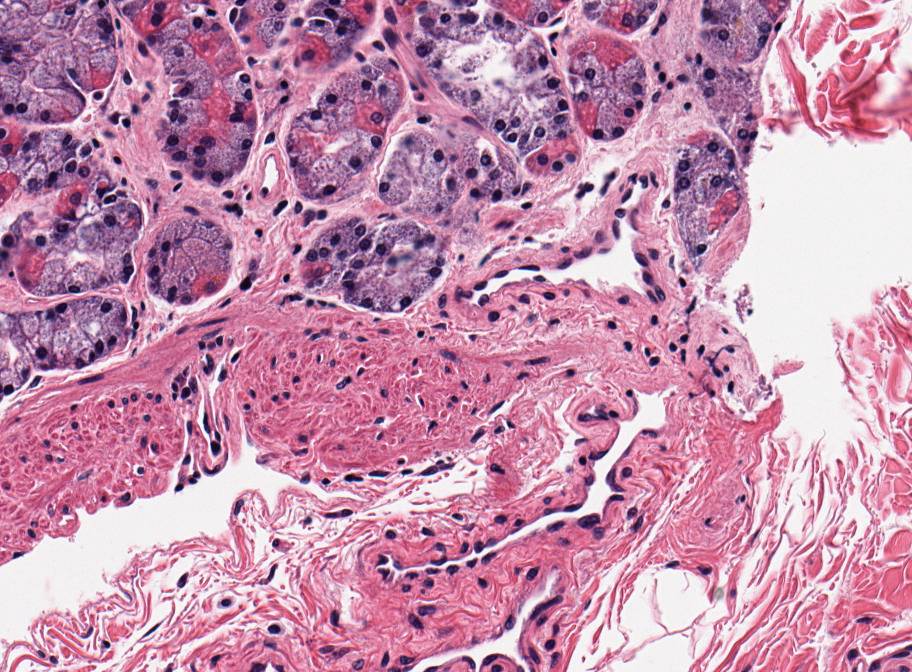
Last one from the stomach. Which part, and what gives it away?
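Answer: fundic glands. Check one: the cells lie in rounded clusters parted by thin pink connective tissue strands. Check two: most have purple, finely granular cytoplasm and small round dark nuclei; bright pink cells are scattered among them.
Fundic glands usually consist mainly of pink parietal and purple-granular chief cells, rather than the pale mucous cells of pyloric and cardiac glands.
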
